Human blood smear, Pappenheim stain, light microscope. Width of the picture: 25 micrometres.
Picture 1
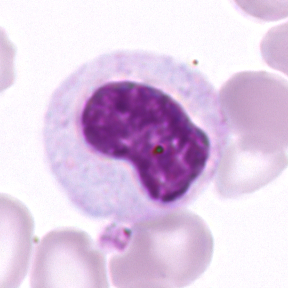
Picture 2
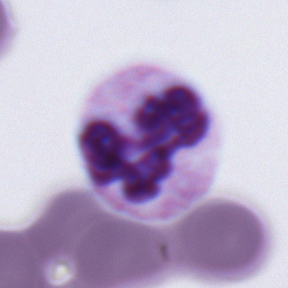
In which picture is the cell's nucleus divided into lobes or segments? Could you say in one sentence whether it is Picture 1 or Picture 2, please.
What is divided into lobes is the nucleus of the cell in Picture 2.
